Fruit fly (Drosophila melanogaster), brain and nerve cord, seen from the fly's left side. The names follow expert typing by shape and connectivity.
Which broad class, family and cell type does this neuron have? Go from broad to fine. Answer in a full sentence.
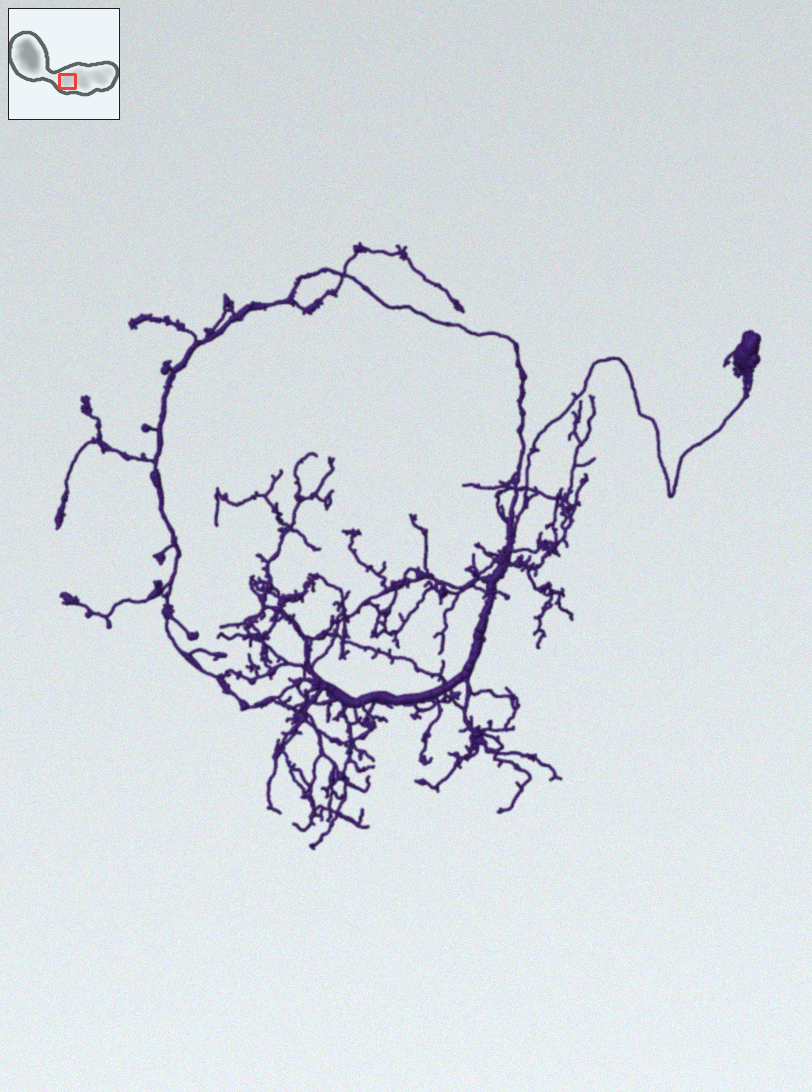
A nerve-cord intrinsic neuron of hemilineage 03A, type IN03A027.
